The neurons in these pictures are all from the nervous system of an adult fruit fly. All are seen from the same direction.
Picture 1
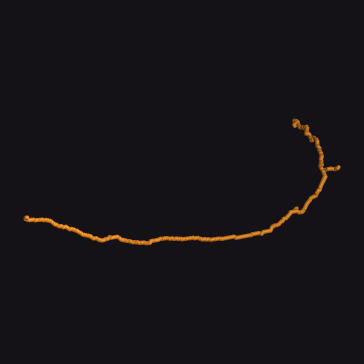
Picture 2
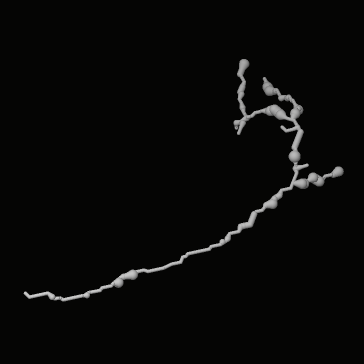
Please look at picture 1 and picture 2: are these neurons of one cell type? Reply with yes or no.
no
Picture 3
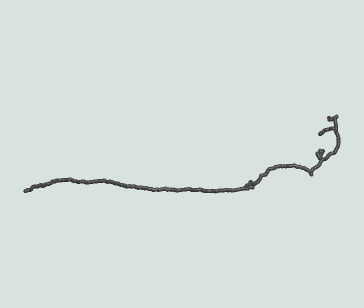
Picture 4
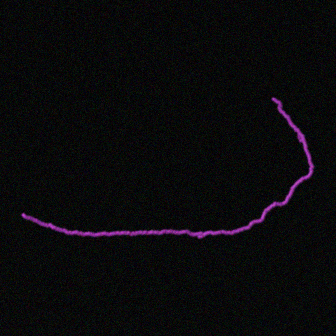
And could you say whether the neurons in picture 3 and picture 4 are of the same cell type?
no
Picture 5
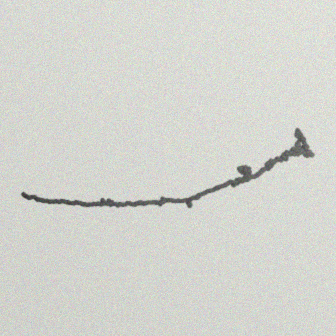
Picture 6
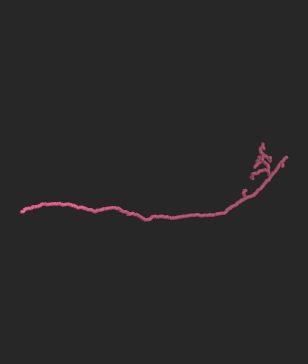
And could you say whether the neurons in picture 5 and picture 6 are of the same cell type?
no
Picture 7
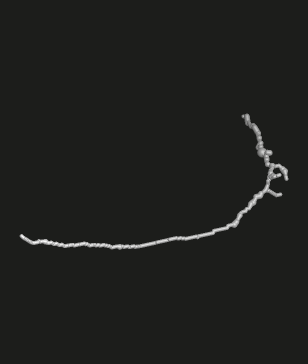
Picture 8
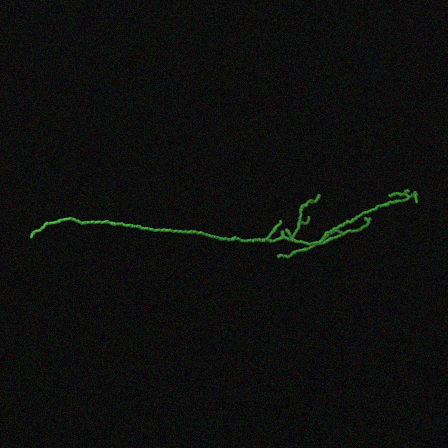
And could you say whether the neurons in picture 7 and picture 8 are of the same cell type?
no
